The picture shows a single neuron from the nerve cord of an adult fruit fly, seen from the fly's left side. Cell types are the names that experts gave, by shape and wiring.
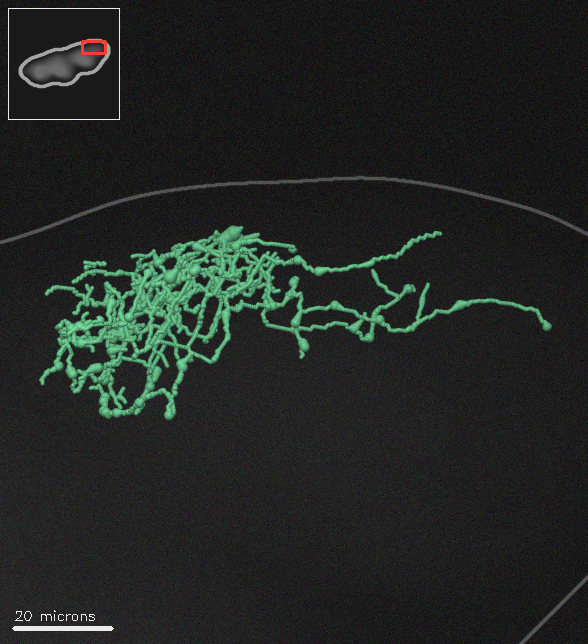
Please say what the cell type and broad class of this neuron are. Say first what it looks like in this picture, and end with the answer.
From left to right in the picture it spans about 100 microns. Dozens of branch ends can be seen. Its cell type is INXXX415. Its broad class is nerve-cord intrinsic neuron.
